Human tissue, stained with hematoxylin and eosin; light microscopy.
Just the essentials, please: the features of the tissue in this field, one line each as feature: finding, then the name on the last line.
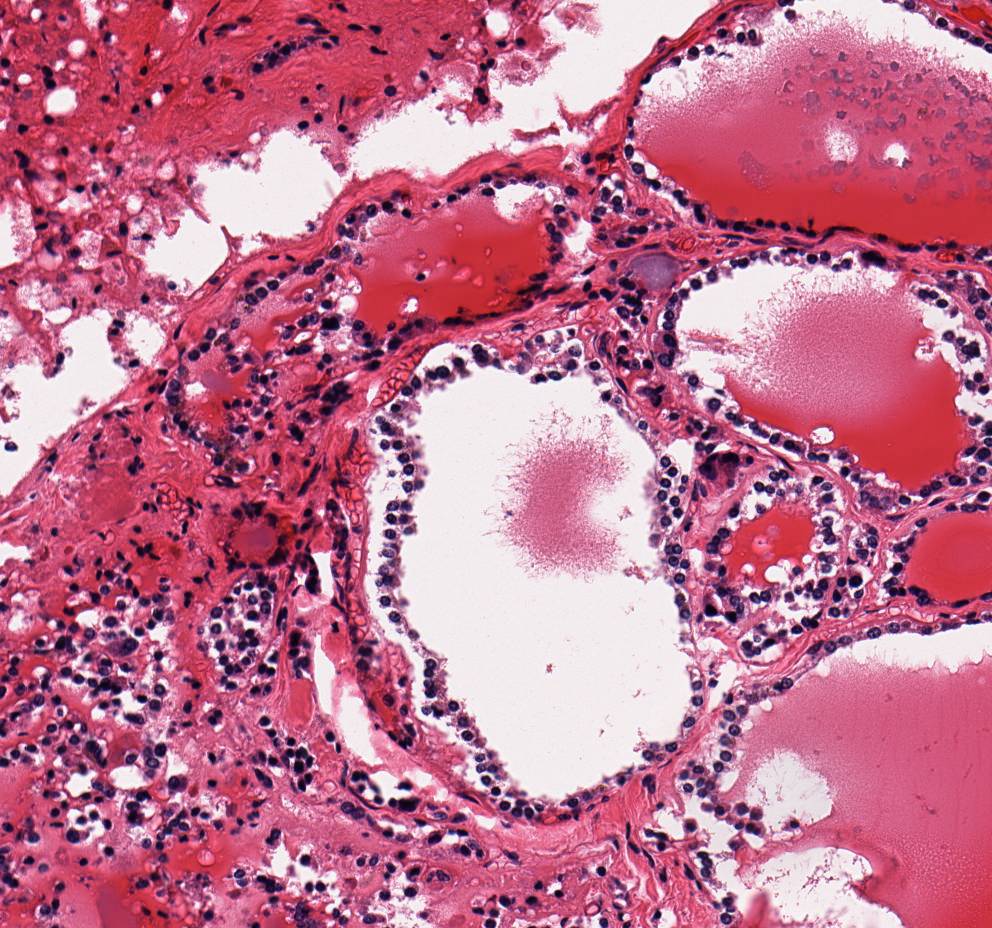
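Architecture: closed rounded follicles of differing sizes, packed side by side across the centre and right.
Lining: a single layer of low cuboidal to flattened cells.
Nuclei: small, dark and round.
Lumina, right and top: mostly filled with homogeneous bright eosinophilic colloid.
Large central follicle: lumen mostly empty and white, with only a small pale pink patch in its middle.
Name: thyroid.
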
